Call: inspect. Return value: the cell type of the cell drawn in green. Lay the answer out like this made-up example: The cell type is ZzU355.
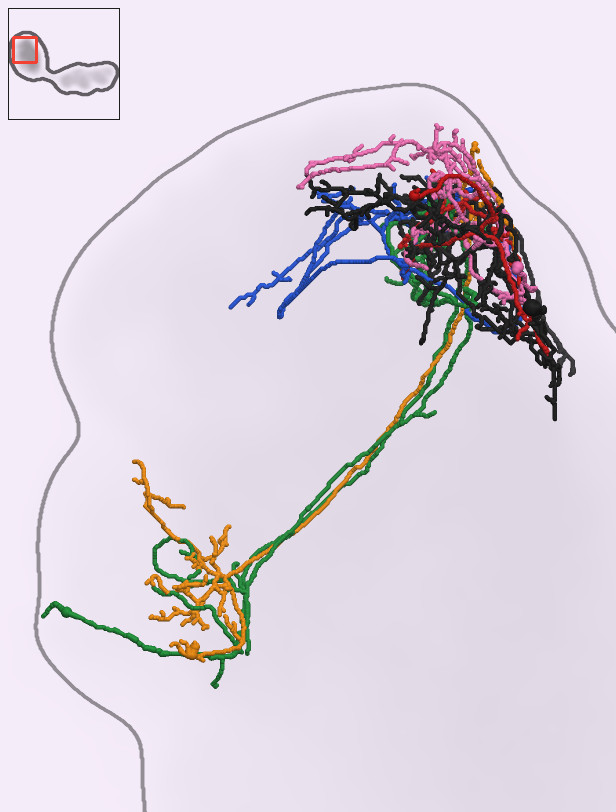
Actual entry: The cell type is aDT4.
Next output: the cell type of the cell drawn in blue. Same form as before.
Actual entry: The cell type is SMP523.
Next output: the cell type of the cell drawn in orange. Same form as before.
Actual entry: The cell type is VP1l+_lvPN.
